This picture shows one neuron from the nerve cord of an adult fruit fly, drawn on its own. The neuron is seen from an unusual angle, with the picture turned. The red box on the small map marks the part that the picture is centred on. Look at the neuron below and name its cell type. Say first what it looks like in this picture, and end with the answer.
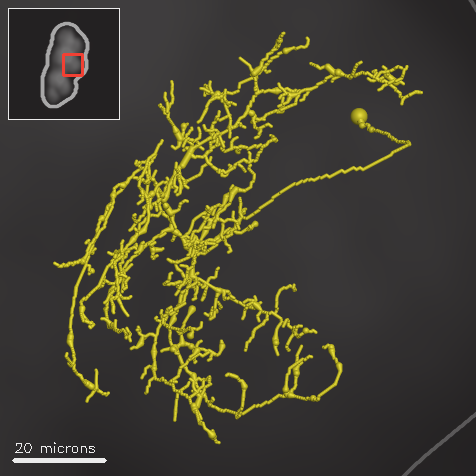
By the scale bar it is about 90 microns tall in this view. The picture shows more than a hundred branch ends. It is a nerve-cord intrinsic neuron. Its cell type is IN08A032.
